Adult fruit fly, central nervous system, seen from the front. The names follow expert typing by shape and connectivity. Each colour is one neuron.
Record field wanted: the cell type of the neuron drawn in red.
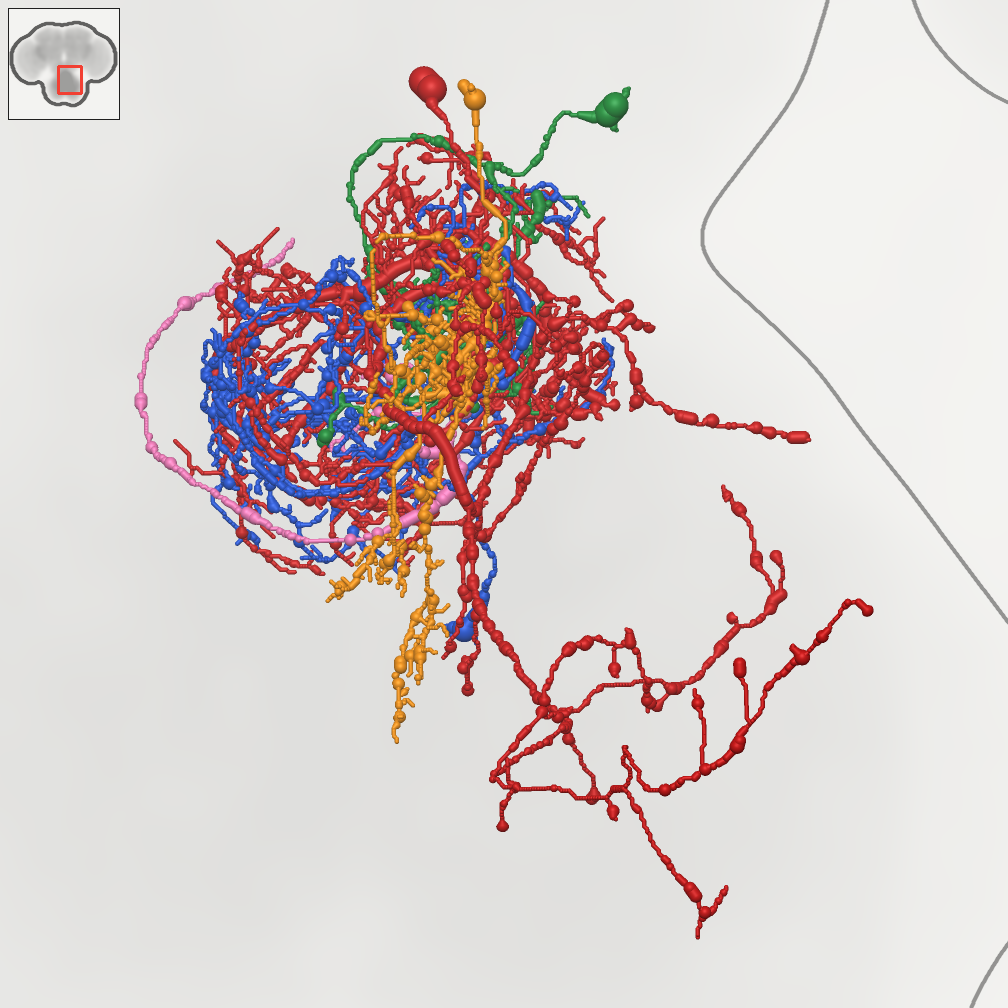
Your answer: INXXX114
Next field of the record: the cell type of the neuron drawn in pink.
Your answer: SNxx04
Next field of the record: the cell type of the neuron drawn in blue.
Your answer: IN00A033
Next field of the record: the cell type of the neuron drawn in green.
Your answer: INXXX440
